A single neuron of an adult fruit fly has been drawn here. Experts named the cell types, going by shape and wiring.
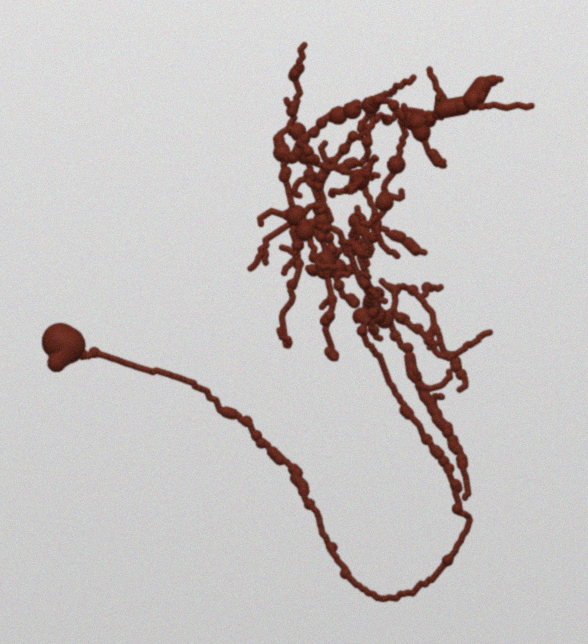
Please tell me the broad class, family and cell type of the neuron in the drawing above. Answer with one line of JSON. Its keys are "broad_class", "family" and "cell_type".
{"broad_class": "central-brain intrinsic neuron", "family": "hemilineage VLPl4_dorsal", "cell_type": "LHAV4e7_b"}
